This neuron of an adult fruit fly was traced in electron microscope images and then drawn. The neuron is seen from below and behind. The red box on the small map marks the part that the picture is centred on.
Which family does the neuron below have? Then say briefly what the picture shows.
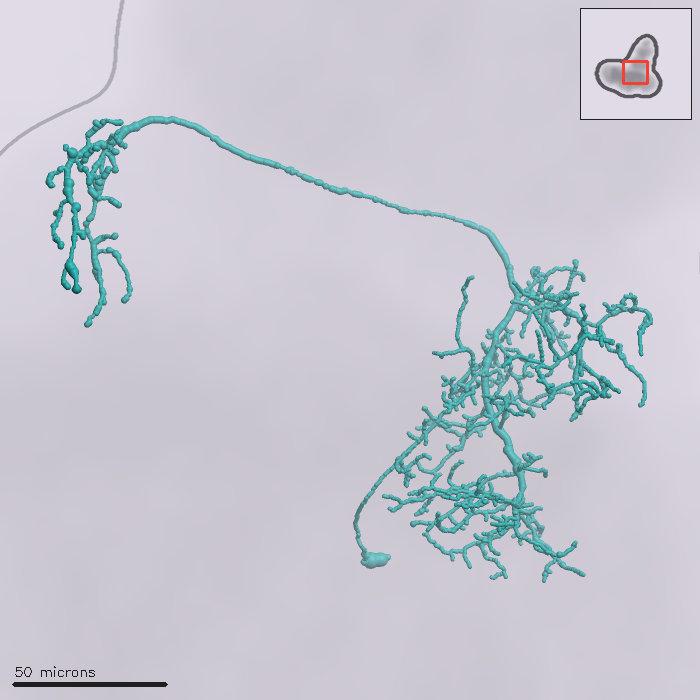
Its family is hemilineage 14B. Its broad class is nerve-cord intrinsic neuron. The cell body can be seen at the bottom of the picture. From left to right in the picture it spans about 200 microns.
